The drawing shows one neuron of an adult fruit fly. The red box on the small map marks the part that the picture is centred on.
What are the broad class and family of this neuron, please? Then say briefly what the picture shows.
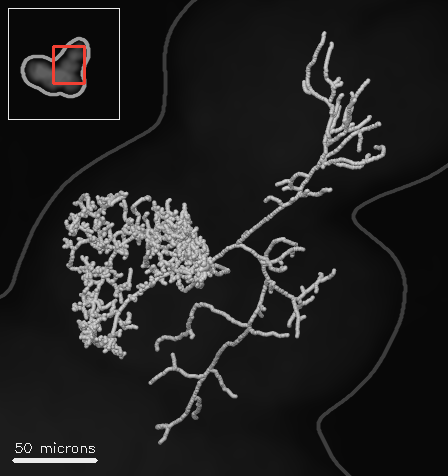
Its broad class is nerve-cord intrinsic neuron. Its family is hemilineage 06B. From top to bottom in the picture it spans about 250 microns. The picture shows dozens of branch ends.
